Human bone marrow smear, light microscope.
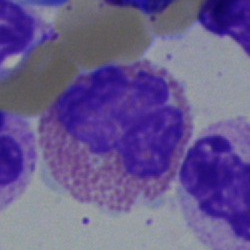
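Eosinophil, the central cell of a stained human bone marrow smear. The roughly round cell has a nucleus with an irregular, lumpy outline, placed toward its upper part. The chromatin is clumped, with darker purple areas lying beside lighter patches.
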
